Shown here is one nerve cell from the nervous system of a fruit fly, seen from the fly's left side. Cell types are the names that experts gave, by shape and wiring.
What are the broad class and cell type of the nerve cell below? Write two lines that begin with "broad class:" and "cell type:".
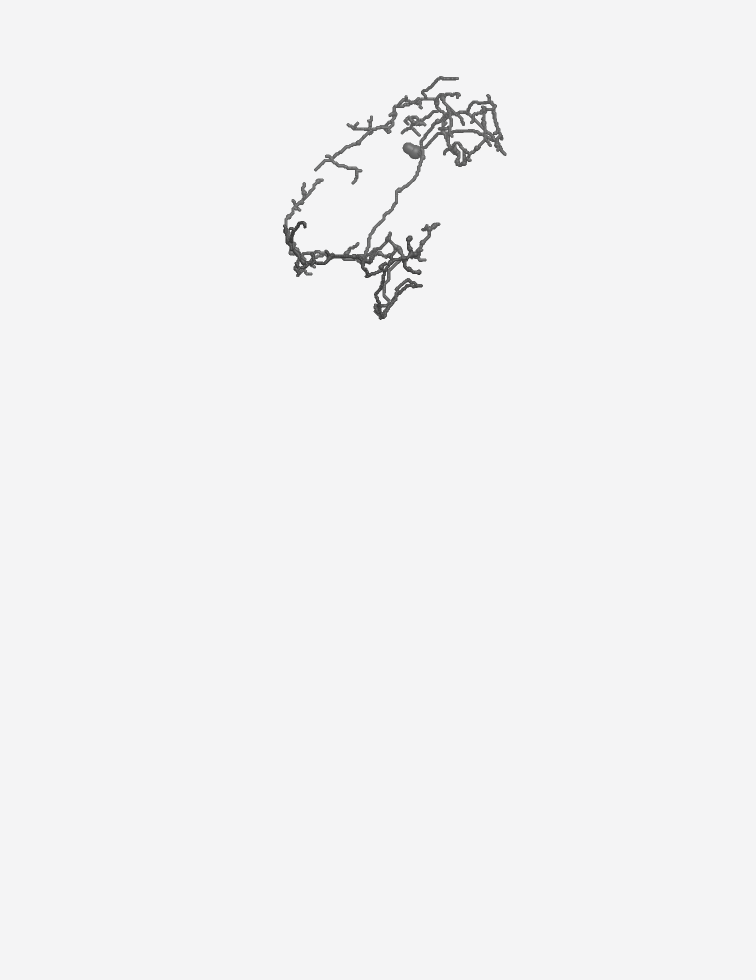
broad class: central-brain intrinsic neuron
cell type: SLP375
